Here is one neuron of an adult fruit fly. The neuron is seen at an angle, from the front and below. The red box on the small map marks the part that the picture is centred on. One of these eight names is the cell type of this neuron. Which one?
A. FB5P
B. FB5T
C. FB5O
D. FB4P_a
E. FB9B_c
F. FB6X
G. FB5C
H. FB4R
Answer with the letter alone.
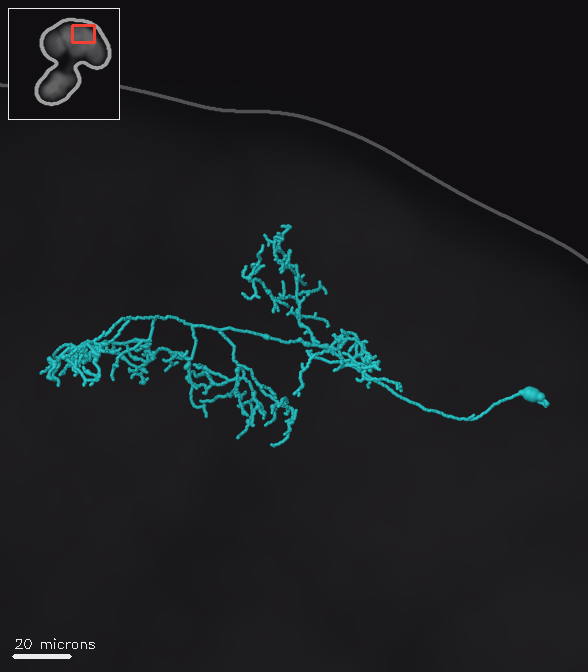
C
